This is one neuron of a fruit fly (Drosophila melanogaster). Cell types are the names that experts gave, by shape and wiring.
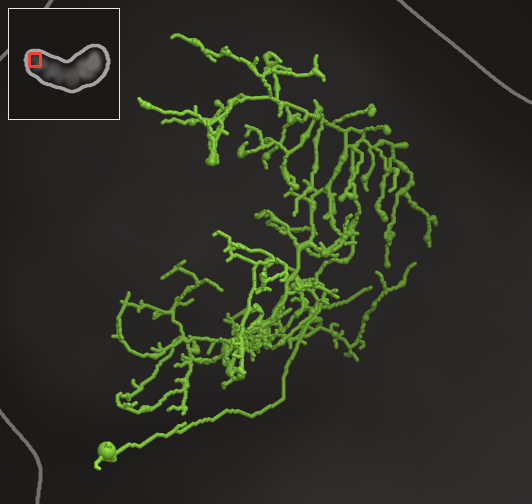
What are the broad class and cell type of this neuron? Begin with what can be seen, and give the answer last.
Its cell body lies at the lower left of the picture. In this view it is taller than it is wide. Its broad class is nerve-cord intrinsic neuron. The cell type is INXXX258.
